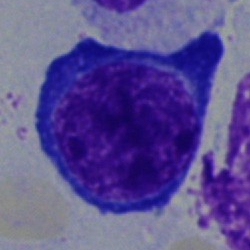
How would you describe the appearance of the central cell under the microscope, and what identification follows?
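Deep blue cytoplasm catches my eye, and I can't see any granules in it. Nor does it contain vacuoles. Across the nucleus, the chromatin looks finely stippled. My answer: a proerythroblast.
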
